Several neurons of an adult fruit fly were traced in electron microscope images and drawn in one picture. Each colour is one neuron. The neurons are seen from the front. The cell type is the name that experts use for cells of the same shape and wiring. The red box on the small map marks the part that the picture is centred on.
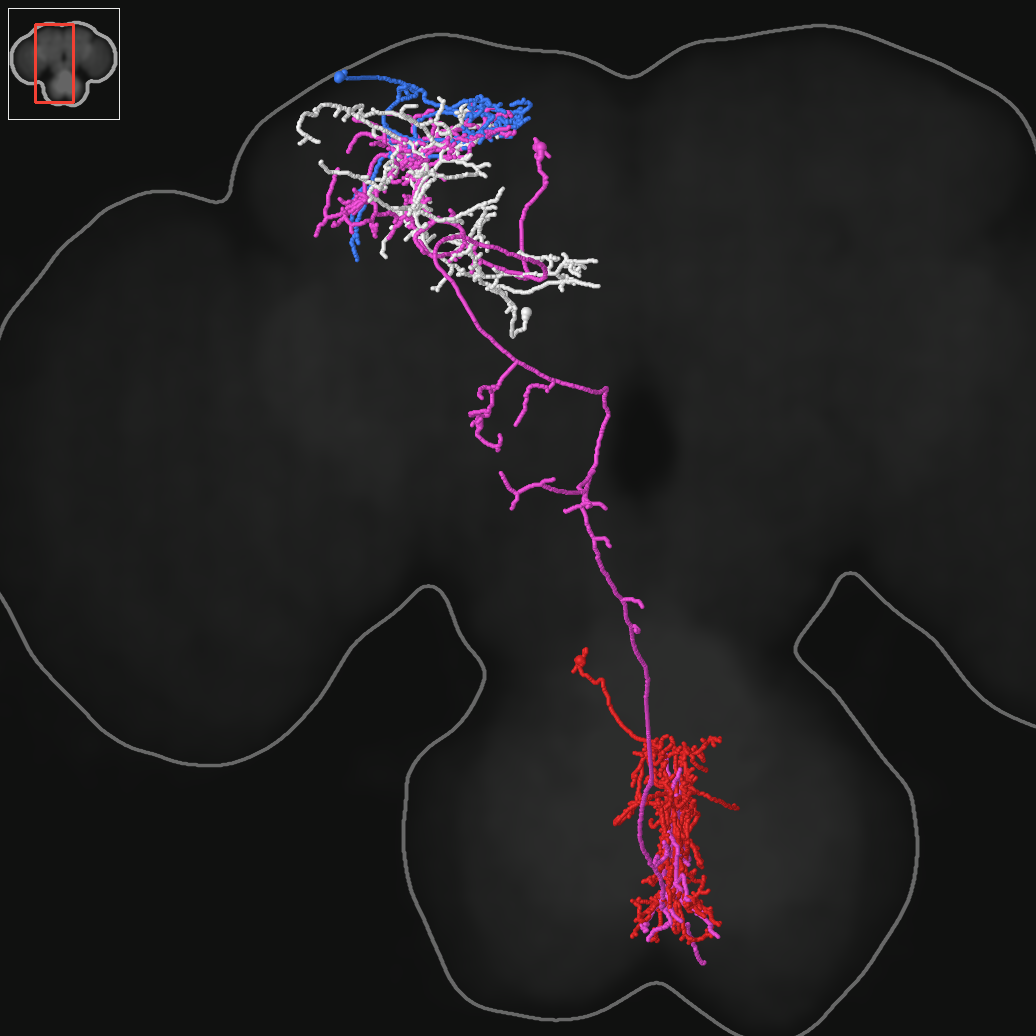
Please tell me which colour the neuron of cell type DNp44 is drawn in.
magenta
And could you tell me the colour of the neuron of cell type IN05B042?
red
